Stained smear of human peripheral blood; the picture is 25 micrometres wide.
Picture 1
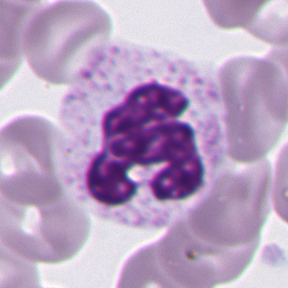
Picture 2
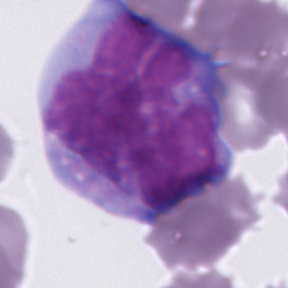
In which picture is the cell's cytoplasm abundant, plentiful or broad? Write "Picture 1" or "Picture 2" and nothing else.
Picture 1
